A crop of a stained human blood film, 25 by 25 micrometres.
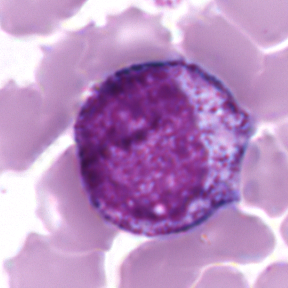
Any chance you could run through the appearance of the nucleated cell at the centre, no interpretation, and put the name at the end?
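The cell is roughly round in outline, with its nucleus set toward the left side. A small white dot lies in the lower part of the nucleus. Fine reddish-purple granules are scattered through the cytoplasm. This is a myelocyte.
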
